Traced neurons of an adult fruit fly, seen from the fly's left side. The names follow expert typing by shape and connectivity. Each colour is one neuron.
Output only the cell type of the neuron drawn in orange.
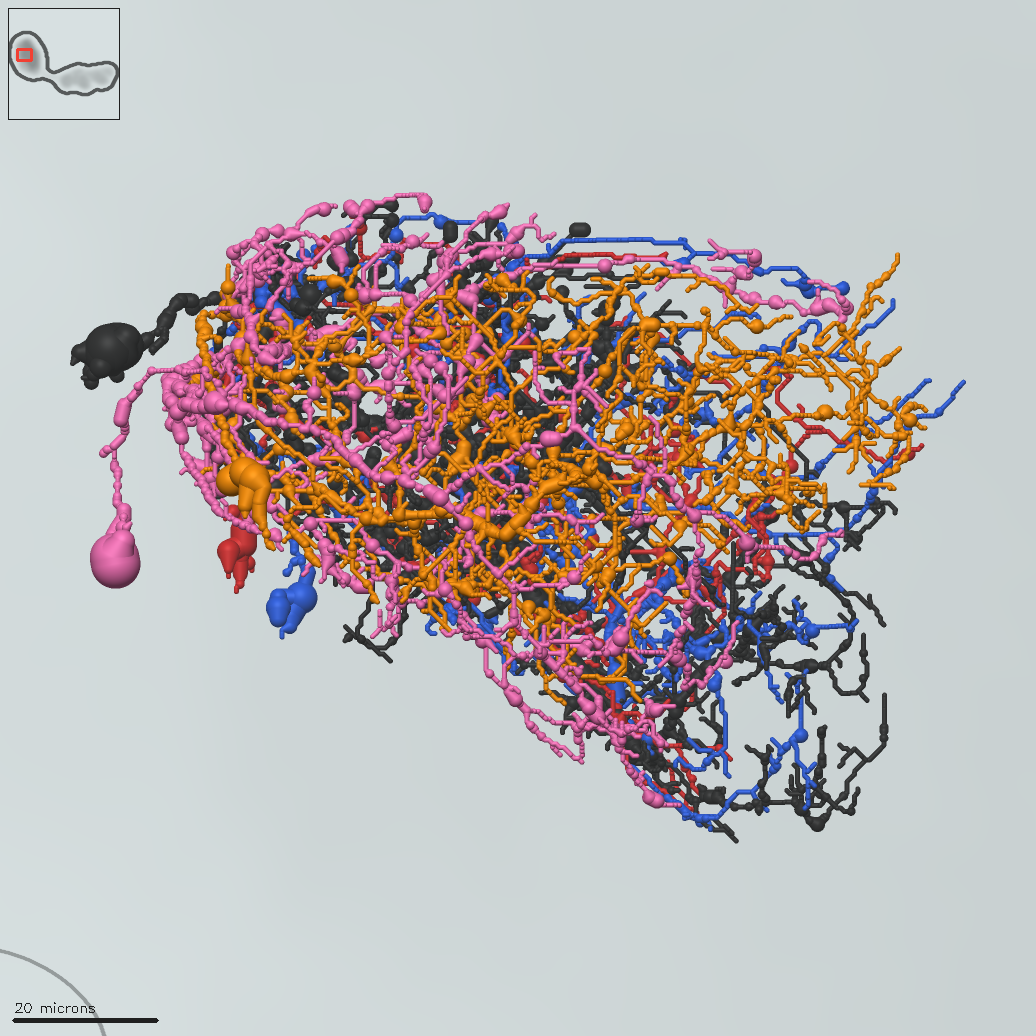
CB3607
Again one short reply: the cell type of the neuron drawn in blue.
AVLP292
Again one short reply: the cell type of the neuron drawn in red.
AVLP293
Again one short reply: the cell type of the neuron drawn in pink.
AVLP290_b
